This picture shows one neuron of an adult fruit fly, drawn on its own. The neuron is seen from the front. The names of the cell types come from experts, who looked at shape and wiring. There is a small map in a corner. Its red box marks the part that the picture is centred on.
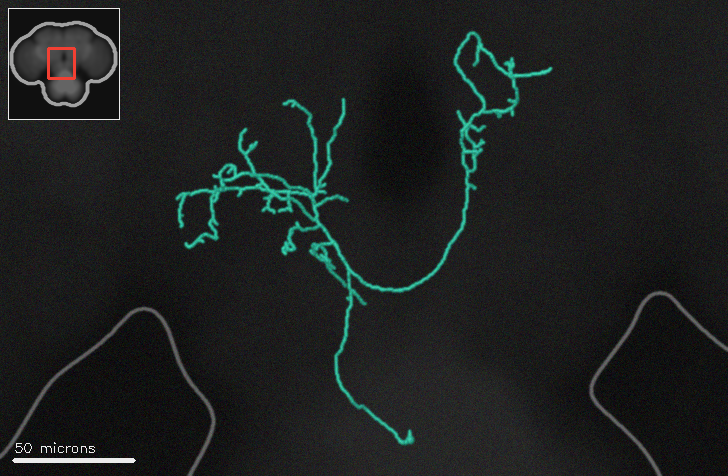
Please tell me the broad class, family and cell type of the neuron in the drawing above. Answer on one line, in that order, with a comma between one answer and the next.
central-brain intrinsic neuron, hemilineage LB3, GNG413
